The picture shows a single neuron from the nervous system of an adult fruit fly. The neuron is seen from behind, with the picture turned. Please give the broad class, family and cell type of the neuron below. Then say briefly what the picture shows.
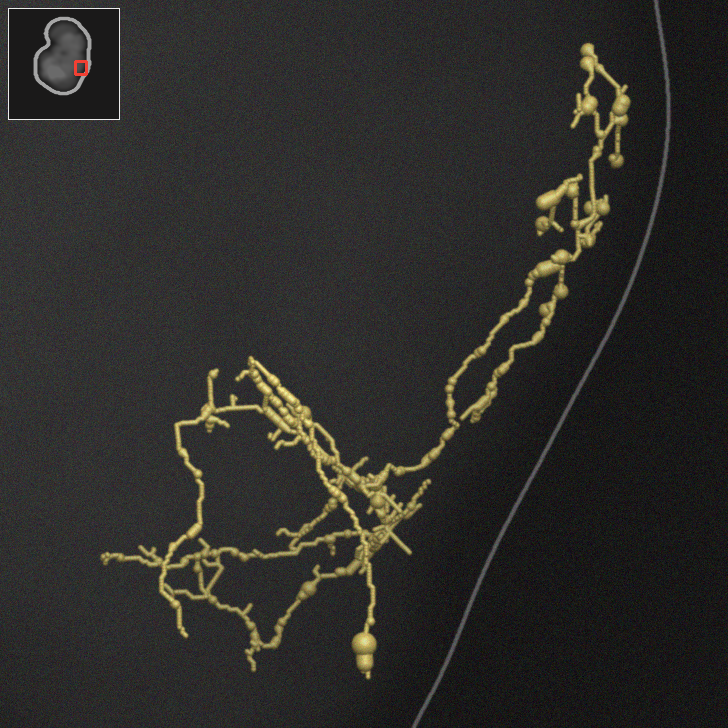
Its broad class is central-brain intrinsic neuron. Its family is hemilineage LHp2. It is of cell type CB1752. The cell body can be seen at the bottom of the picture. The picture shows dozens of branch ends.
